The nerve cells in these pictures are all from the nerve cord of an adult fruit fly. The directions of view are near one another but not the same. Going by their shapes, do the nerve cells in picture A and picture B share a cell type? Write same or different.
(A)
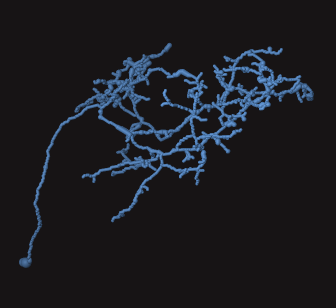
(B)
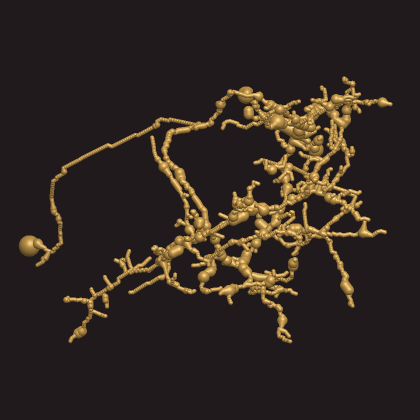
different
